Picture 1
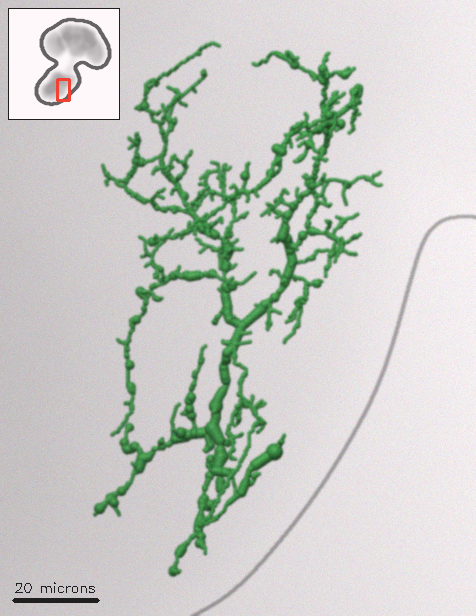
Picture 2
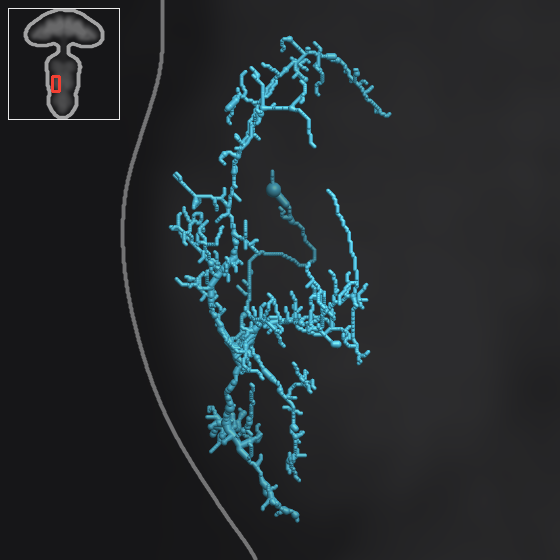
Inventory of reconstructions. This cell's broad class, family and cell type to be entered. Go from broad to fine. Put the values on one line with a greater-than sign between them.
nerve-cord intrinsic neuron > hemilineage 13A > IN13A034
